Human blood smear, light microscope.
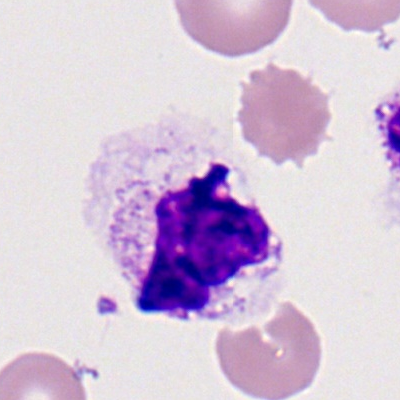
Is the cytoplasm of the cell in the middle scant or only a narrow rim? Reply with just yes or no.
No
